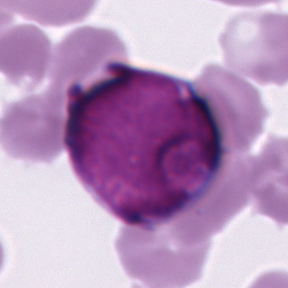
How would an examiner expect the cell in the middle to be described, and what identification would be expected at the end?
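Roughly round cell, and the nucleus takes up nearly all of it, leaving only a very thin rim of cytoplasm. Over in the right part of the nucleus there's a pale round nucleolus with a darker, ring-like border. Up at the top, small blunt knobs stick out from the margin. It's a myeloblast.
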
